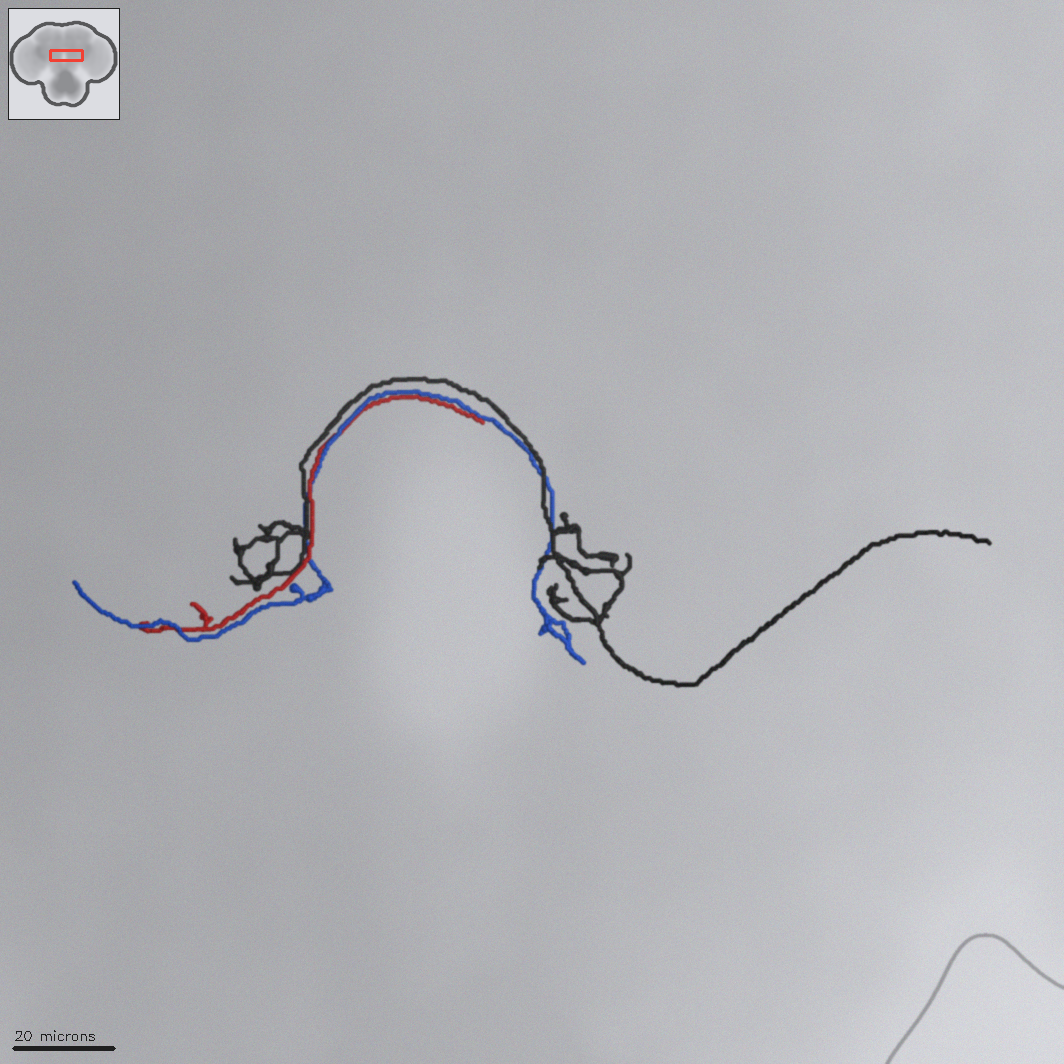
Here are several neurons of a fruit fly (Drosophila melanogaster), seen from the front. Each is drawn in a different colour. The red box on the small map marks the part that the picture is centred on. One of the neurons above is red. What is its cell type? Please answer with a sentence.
The cell type is ORN_VM4.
